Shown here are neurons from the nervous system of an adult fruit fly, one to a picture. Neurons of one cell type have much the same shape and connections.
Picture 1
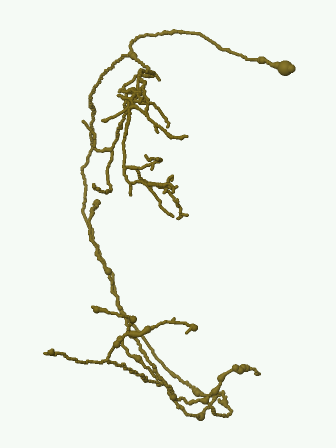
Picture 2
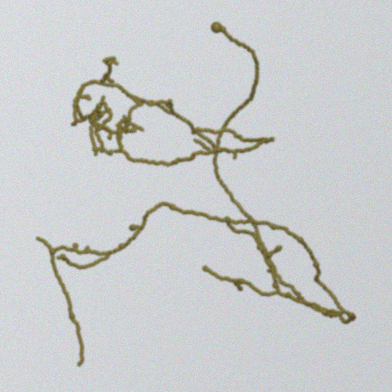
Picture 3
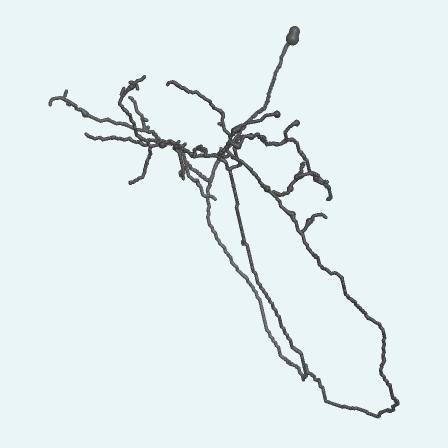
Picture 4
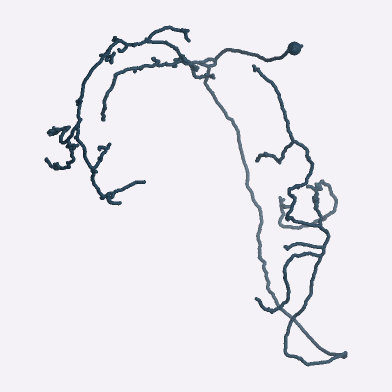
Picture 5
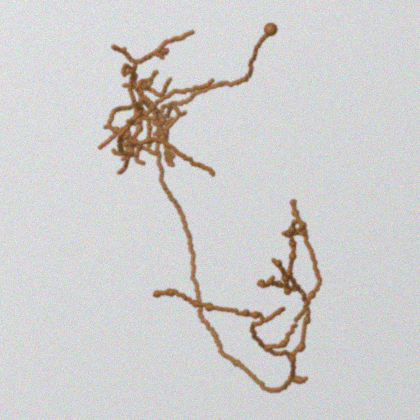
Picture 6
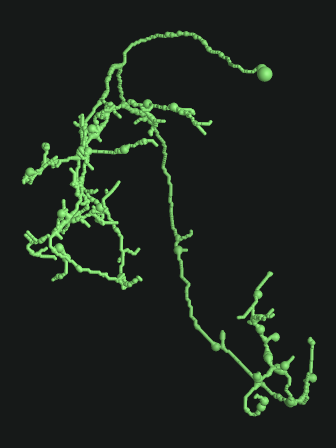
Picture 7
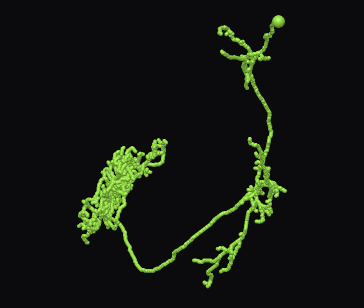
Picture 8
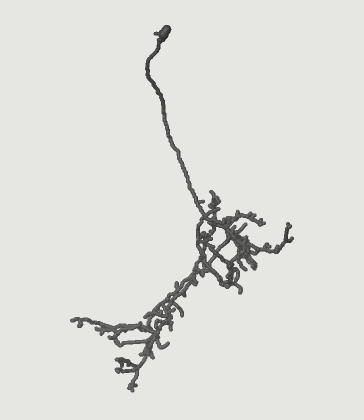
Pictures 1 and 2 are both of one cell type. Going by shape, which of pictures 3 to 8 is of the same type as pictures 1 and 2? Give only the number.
5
